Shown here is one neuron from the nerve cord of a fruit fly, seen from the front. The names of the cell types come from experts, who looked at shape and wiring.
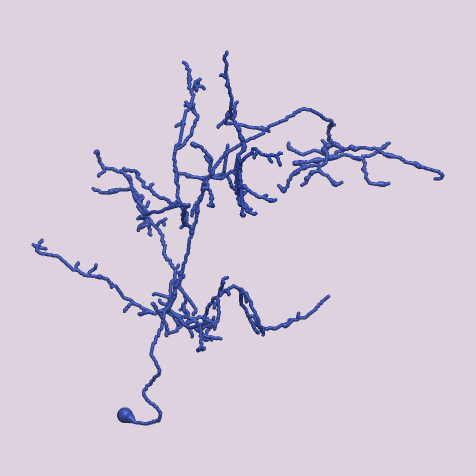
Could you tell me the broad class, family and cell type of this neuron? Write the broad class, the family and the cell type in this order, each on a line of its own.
nerve-cord intrinsic neuron
hemilineage 06B
IN06B072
